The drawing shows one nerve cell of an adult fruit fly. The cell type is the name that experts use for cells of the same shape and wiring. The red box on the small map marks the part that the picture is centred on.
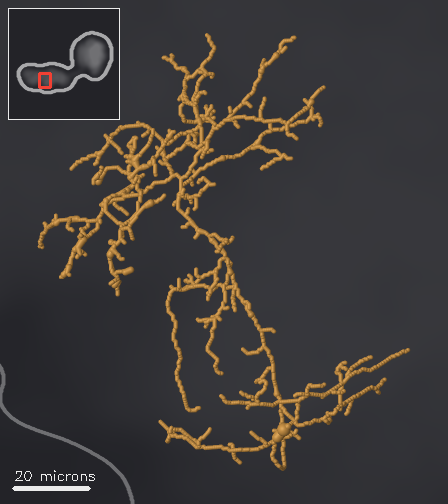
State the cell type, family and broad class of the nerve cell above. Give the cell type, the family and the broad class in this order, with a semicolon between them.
IN13A065; hemilineage 13A; nerve-cord intrinsic neuron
